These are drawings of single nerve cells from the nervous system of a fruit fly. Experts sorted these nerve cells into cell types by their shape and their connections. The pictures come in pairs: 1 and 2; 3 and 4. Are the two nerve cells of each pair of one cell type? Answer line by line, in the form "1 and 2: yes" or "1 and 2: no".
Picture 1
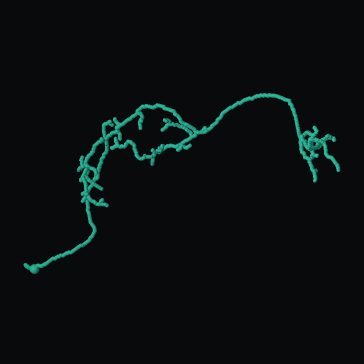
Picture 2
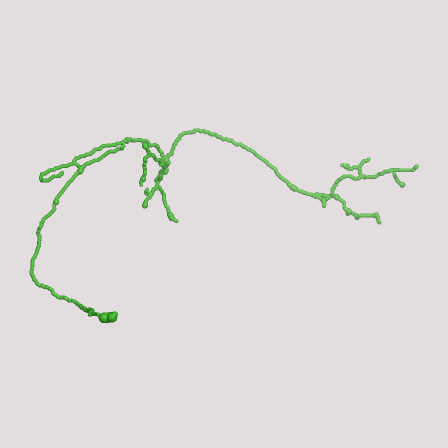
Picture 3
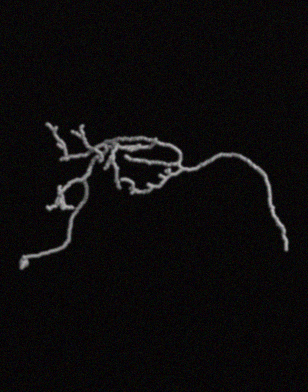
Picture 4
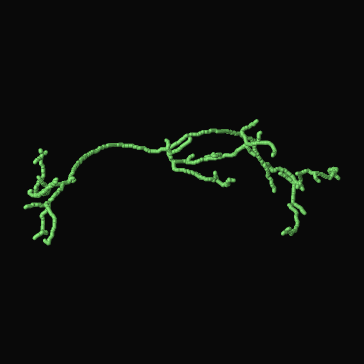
1 and 2: yes
3 and 4: no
